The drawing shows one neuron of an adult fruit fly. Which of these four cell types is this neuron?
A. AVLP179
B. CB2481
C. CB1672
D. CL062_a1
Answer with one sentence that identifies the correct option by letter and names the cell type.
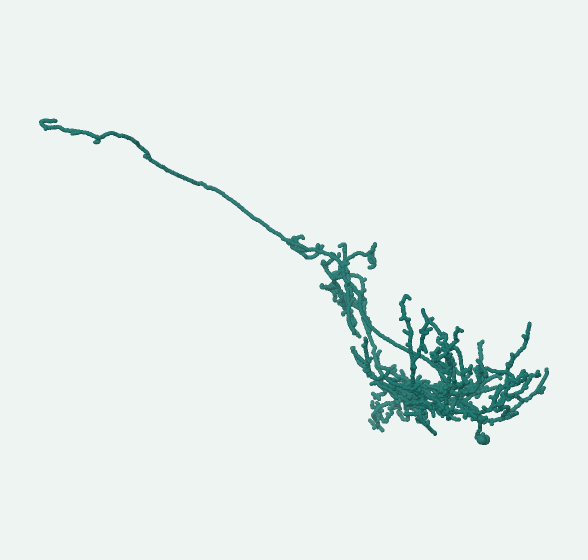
Option C holds the cell type of the neuron, CB1672.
